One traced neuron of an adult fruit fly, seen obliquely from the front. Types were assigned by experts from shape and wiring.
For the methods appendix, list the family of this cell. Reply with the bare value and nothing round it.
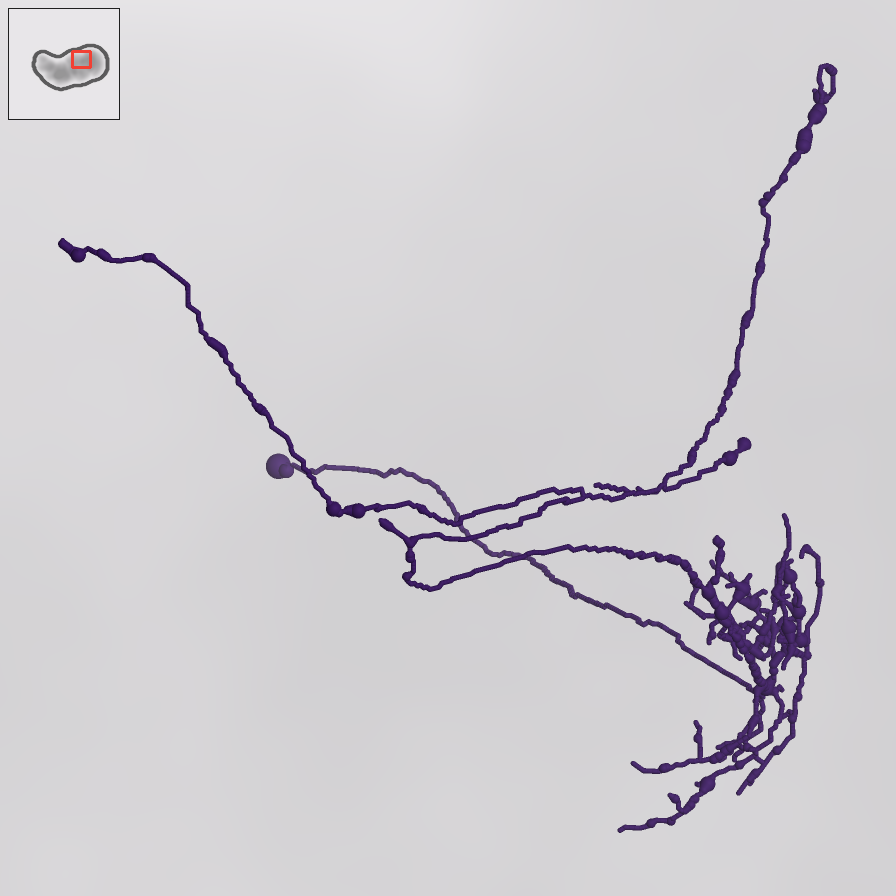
class CX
